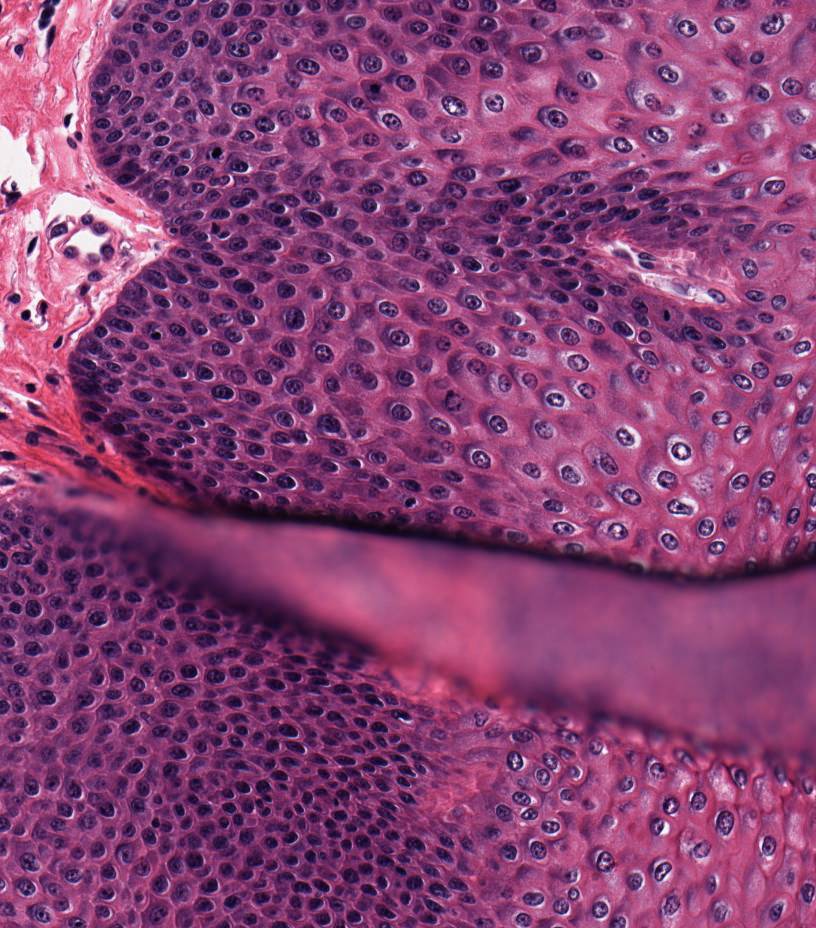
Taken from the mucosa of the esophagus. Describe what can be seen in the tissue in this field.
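Up at the top-left edge there's a small wedge of pink fibrous stroma carrying small vessels. Right beside it, the epithelial cells are small and tightly crowded, with dark nuclei. Moving right across the upper sheet, the cells get larger with more pink cytoplasm, and their nuclei are round, often ringed by a clear halo.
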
